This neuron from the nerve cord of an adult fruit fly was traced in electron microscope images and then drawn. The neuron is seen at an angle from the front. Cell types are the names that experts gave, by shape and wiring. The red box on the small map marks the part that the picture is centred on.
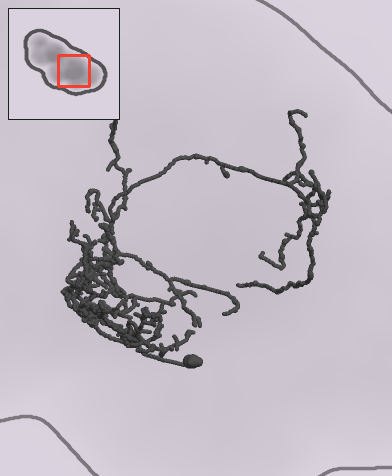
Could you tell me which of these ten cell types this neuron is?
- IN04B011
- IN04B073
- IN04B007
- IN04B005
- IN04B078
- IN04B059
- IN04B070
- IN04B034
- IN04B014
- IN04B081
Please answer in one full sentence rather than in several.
On the level of cell type, this neuron is IN04B078.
